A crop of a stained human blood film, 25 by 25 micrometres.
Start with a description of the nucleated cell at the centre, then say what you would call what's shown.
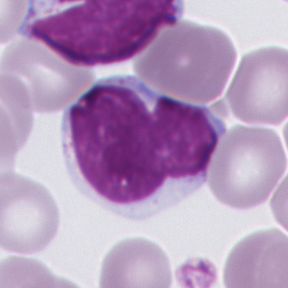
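Start with the size: this cell measures about 14 by 11 micrometres. Its nucleus is about 13 by 10 micrometres and takes up about 80% of the cell's area. Now look at the cytoplasm, which is a pale greyish blue, and notice that no coarse granules show in it. The outline runs smooth, with no distinct projections from the surface. On the right side, red cells are pressed up against it. This is a large granular lymphocyte.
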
